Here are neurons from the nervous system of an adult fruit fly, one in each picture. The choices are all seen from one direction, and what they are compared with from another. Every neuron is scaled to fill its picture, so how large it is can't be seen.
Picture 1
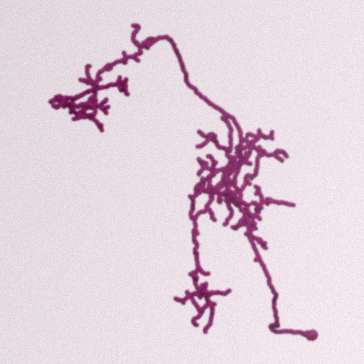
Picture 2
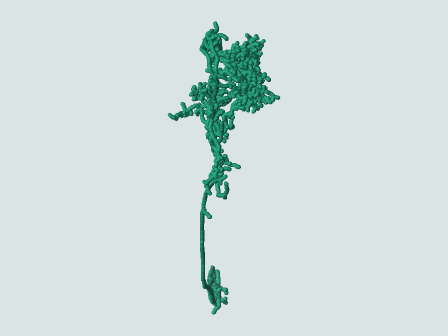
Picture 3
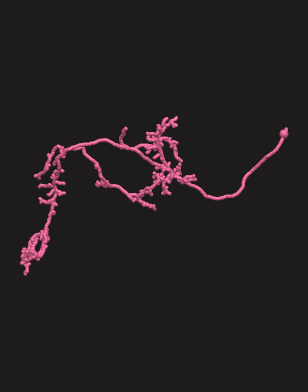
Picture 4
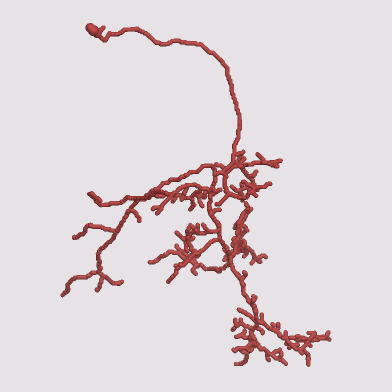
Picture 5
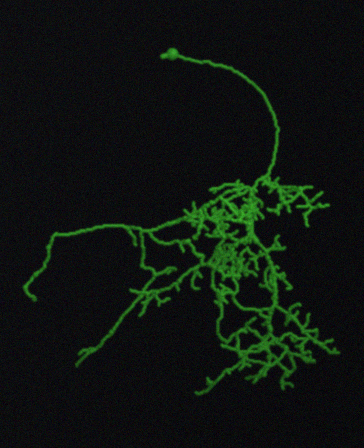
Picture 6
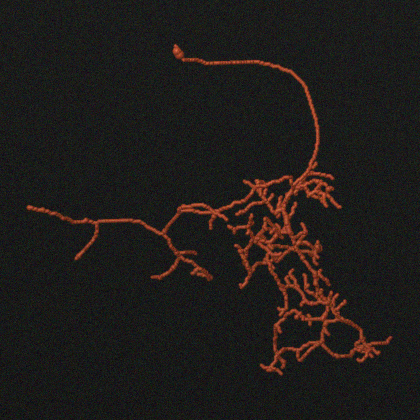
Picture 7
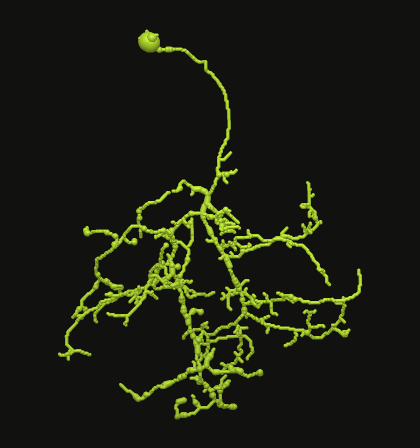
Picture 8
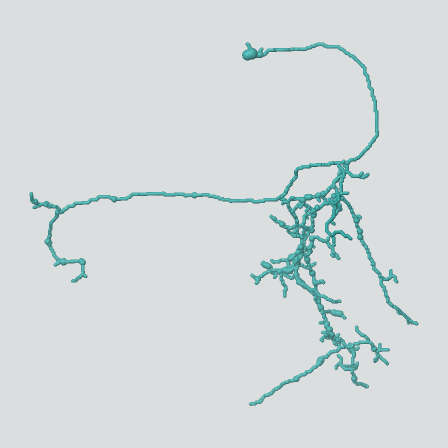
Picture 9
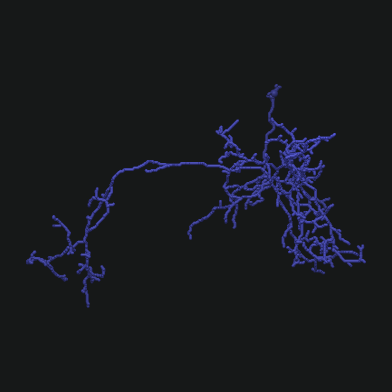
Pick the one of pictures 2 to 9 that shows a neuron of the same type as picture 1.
Picture 3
